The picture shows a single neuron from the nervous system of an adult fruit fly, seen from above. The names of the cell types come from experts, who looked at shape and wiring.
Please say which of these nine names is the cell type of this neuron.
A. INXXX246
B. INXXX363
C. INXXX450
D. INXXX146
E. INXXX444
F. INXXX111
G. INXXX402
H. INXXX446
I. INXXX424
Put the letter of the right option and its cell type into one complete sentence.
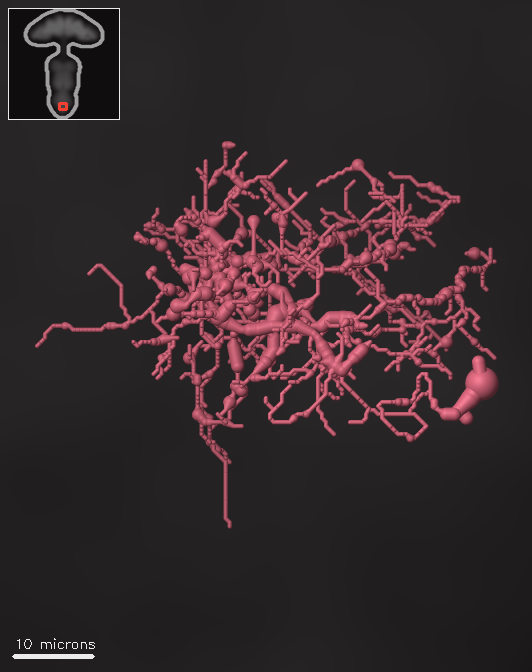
What option B names, INXXX363, is the cell type of the neuron.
